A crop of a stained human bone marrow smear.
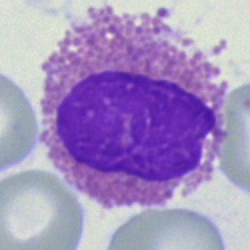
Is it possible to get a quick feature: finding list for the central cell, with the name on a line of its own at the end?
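Outline: roughly round, bumpy granular edge
Chromatin: dark purple, fairly dense, few paler streaks
Cytoplasm: rim widest above and below nucleus
Granules: coarse, lilac-pink, tightly packed
Cell: eosinophil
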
